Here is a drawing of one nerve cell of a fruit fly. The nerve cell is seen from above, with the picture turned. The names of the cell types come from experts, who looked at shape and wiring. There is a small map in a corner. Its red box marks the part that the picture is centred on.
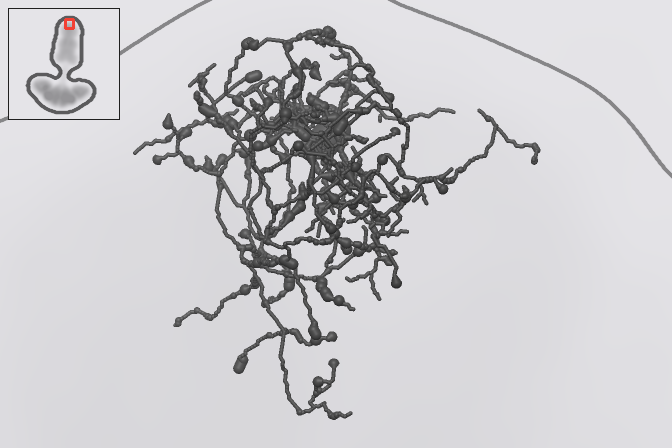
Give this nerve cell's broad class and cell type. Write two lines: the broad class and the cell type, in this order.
nerve-cord intrinsic neuron
INXXX345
